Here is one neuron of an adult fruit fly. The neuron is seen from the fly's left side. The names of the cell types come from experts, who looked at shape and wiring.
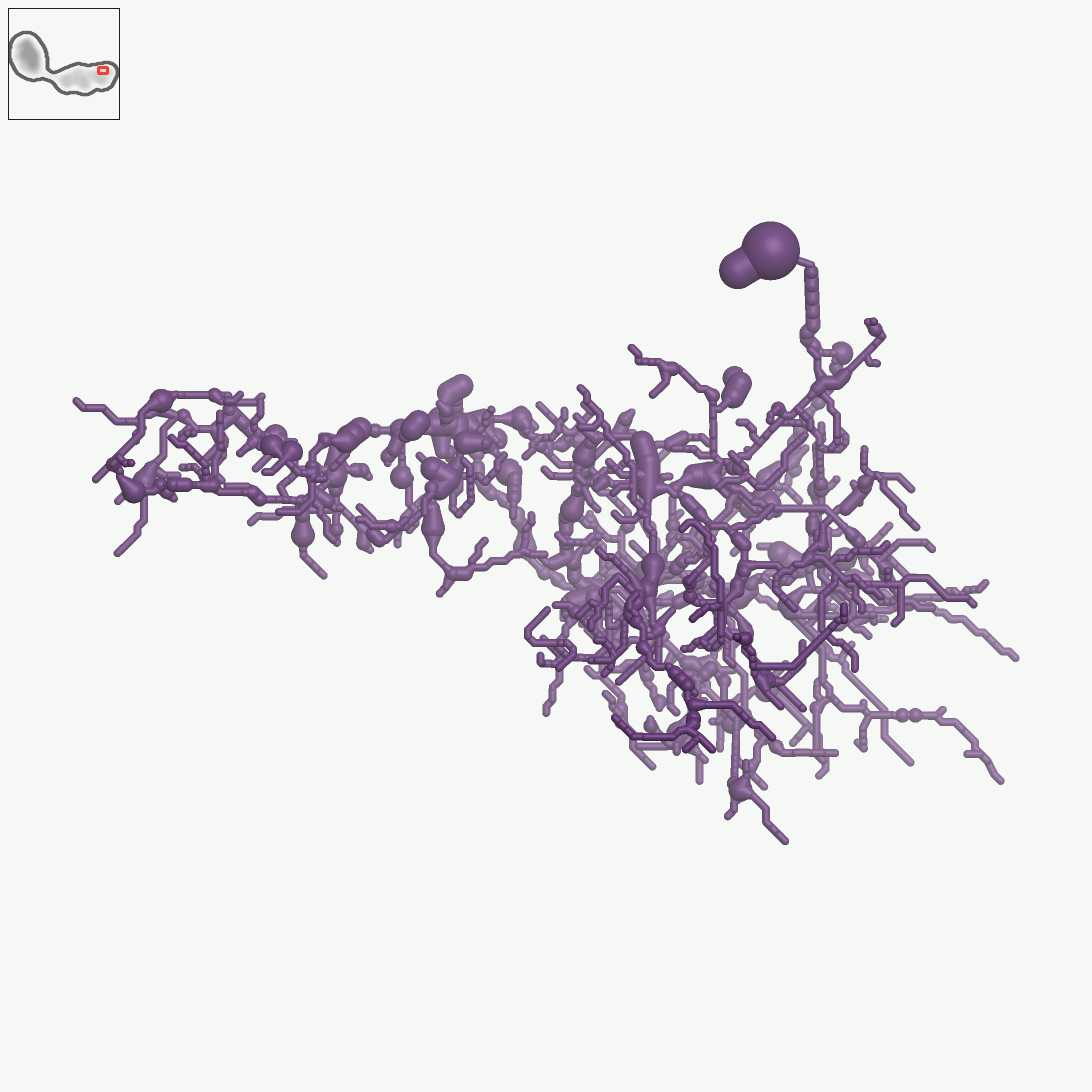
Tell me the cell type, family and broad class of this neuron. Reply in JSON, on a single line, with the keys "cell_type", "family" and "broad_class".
{"cell_type": "IN19A099", "family": "hemilineage 19A", "broad_class": "nerve-cord intrinsic neuron"}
